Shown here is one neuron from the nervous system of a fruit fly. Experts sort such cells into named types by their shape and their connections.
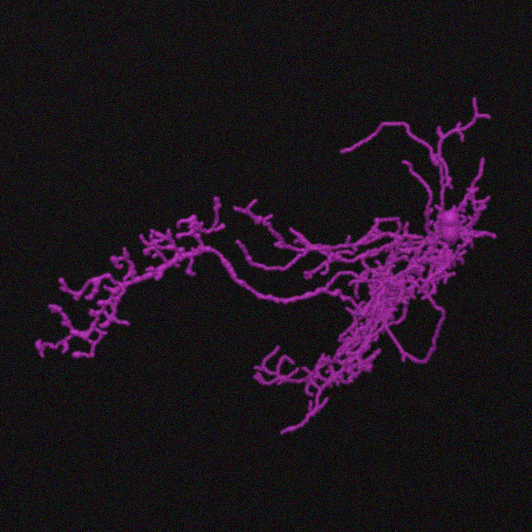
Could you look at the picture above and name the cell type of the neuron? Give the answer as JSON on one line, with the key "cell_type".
{"cell_type": "GNG201"}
